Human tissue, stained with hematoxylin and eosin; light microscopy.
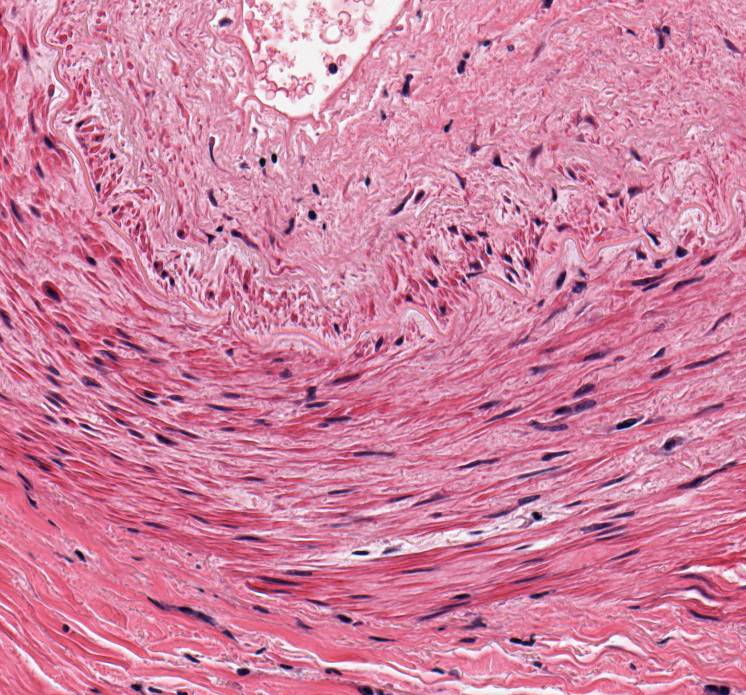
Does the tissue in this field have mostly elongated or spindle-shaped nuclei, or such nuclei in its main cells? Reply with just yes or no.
Yes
